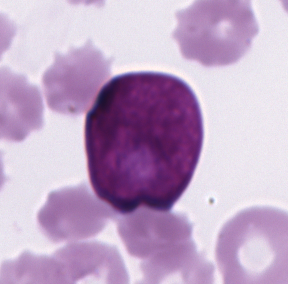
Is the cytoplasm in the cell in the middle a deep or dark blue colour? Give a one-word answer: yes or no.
Yes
